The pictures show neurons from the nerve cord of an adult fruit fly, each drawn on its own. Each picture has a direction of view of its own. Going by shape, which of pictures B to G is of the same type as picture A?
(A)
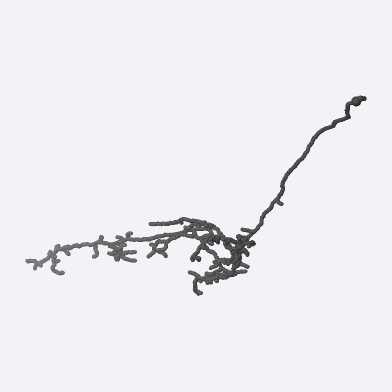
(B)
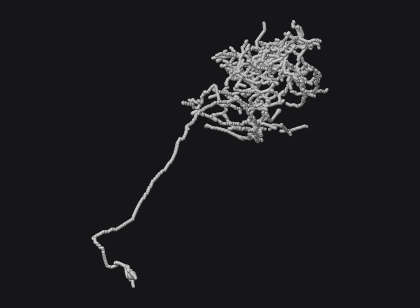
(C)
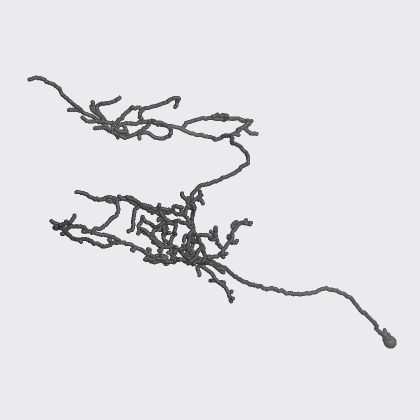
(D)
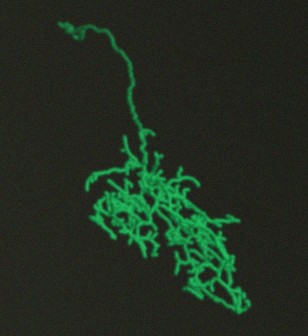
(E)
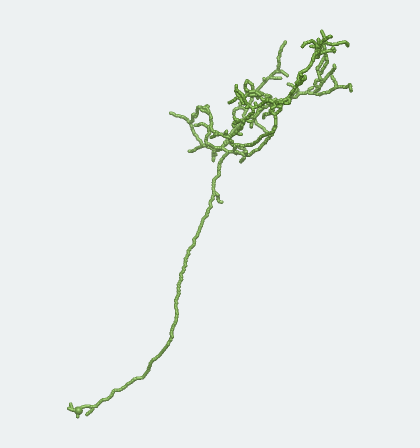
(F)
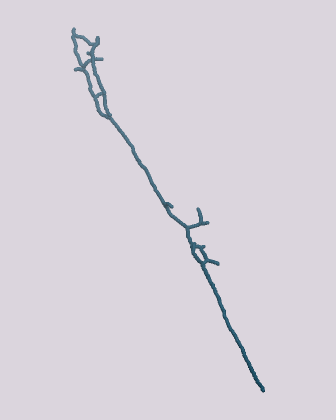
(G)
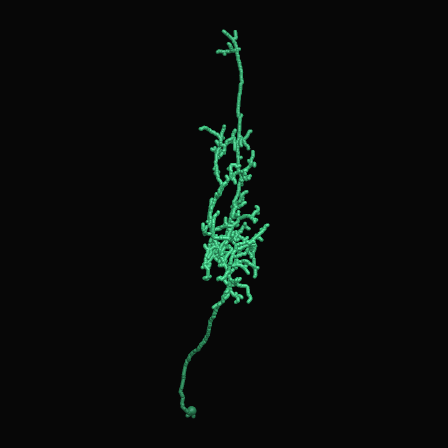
F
